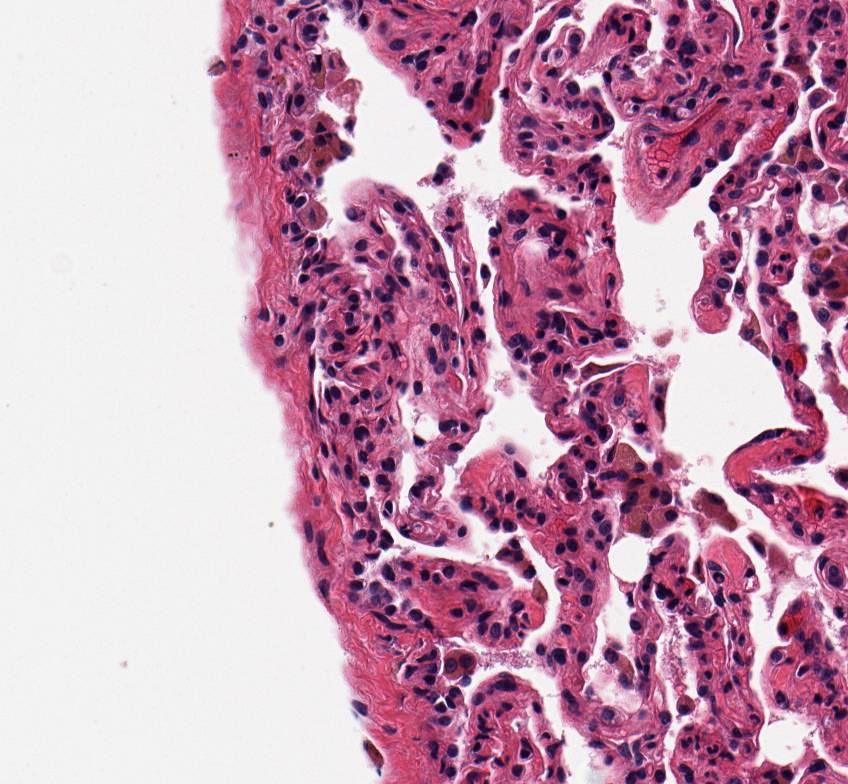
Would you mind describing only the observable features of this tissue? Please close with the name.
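A continuous band of dense pink fibrous tissue runs down the left side, with empty white background beyond it; its wavy collagen fibres run mainly parallel to the tissue edge. The walls between spaces are thickened, crowded with small dark oval nuclei. The tissue is lung.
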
